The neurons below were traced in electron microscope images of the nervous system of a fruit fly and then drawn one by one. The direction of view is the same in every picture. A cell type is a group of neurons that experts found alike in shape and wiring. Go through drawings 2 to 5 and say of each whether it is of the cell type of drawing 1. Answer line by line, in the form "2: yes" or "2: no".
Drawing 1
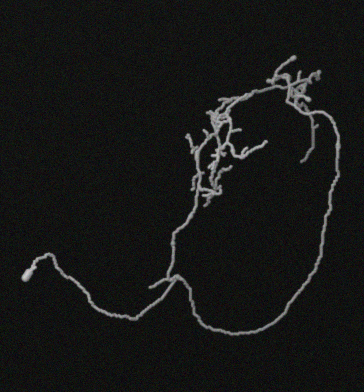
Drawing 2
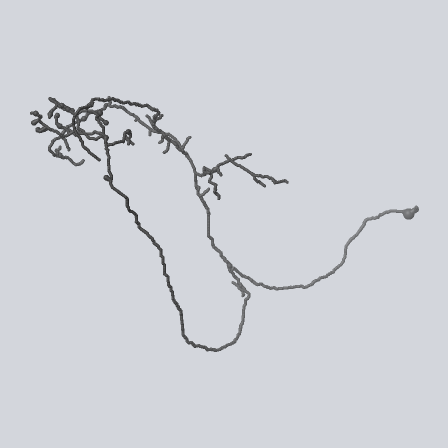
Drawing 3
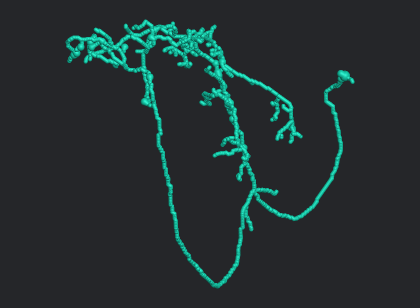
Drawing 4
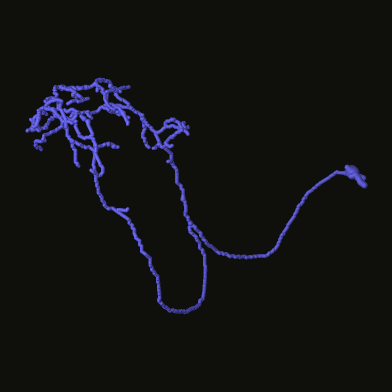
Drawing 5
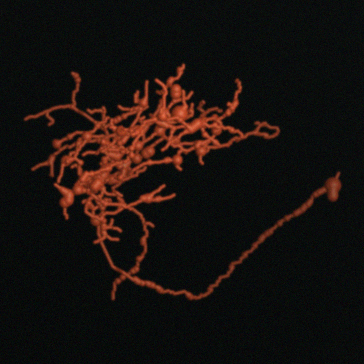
2: yes
3: yes
4: yes
5: no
